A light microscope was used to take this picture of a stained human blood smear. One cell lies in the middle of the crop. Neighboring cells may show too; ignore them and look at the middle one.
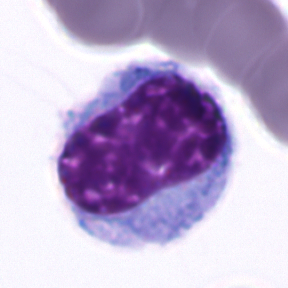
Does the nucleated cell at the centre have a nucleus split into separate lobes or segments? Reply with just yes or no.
No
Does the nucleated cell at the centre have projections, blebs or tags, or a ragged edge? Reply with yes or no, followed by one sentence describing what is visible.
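Yes. The cell outline is roughly round with a slightly ragged, fuzzy edge.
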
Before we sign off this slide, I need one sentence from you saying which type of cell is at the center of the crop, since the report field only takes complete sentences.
What sits at the centre of this crop is a plasma cell.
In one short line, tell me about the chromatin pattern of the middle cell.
Take a look at the chromatin, which is coarsely clumped.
